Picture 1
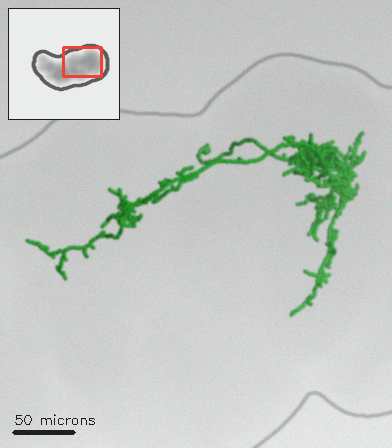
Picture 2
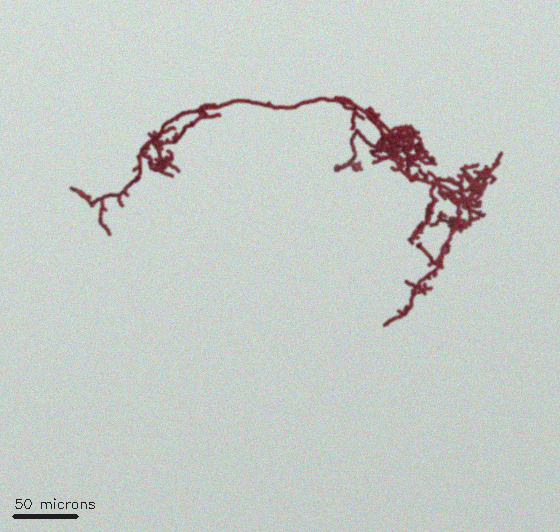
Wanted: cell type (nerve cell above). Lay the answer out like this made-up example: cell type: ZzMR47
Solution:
cell type: pC1_3c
